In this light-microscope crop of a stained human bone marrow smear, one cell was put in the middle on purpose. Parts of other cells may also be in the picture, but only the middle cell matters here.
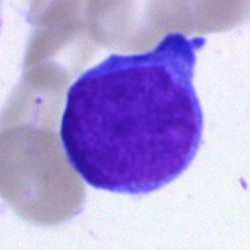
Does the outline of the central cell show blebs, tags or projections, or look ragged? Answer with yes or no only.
Yes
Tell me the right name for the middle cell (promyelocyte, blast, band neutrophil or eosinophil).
blast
